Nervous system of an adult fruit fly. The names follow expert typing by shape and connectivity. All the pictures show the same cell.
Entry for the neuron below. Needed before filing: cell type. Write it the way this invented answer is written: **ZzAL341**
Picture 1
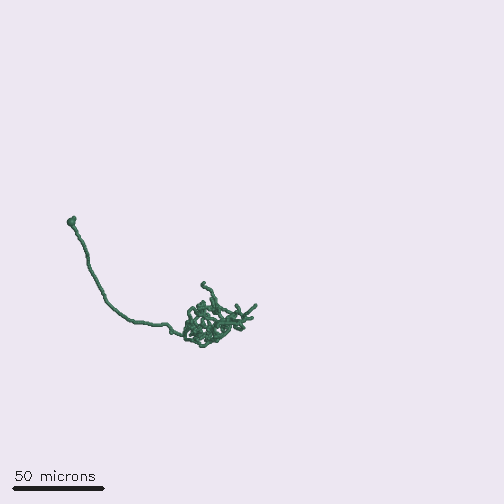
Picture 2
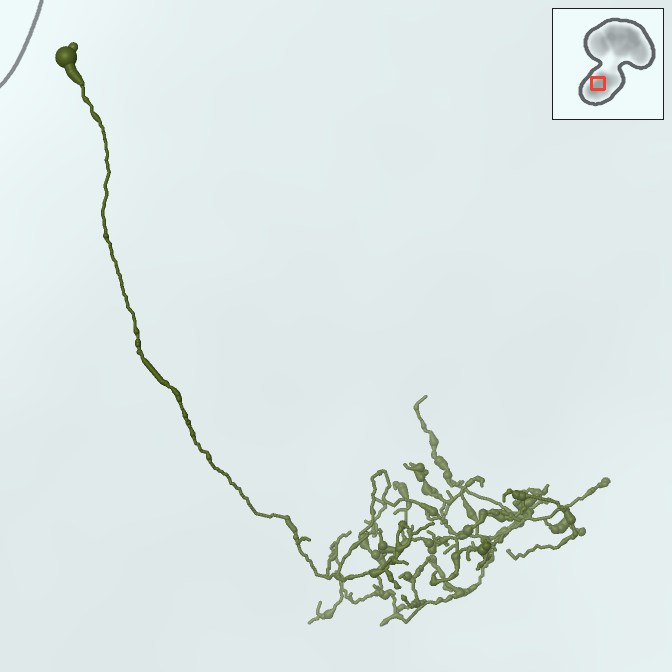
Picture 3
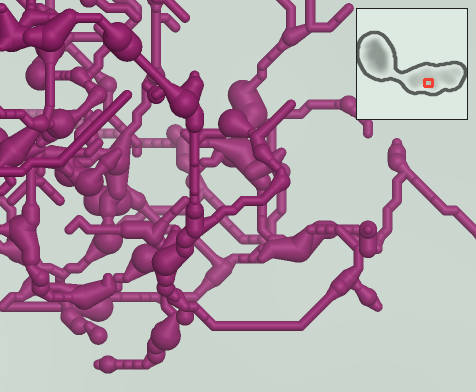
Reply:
**IN09A044**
